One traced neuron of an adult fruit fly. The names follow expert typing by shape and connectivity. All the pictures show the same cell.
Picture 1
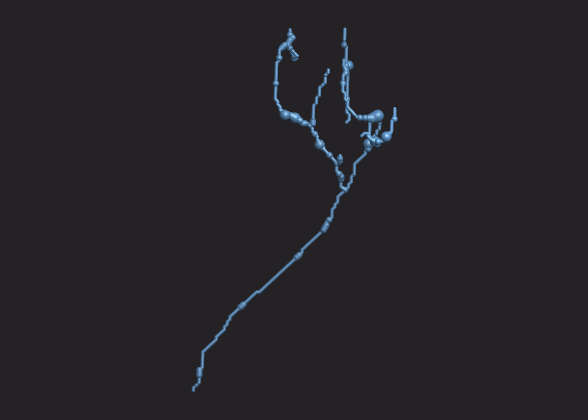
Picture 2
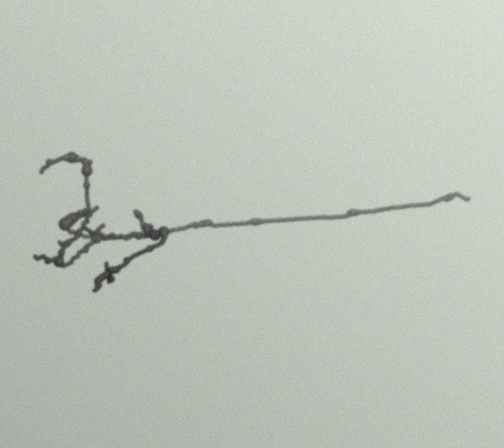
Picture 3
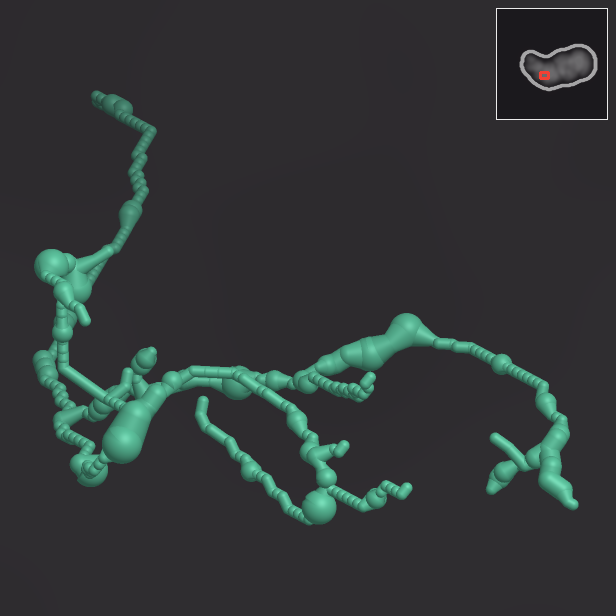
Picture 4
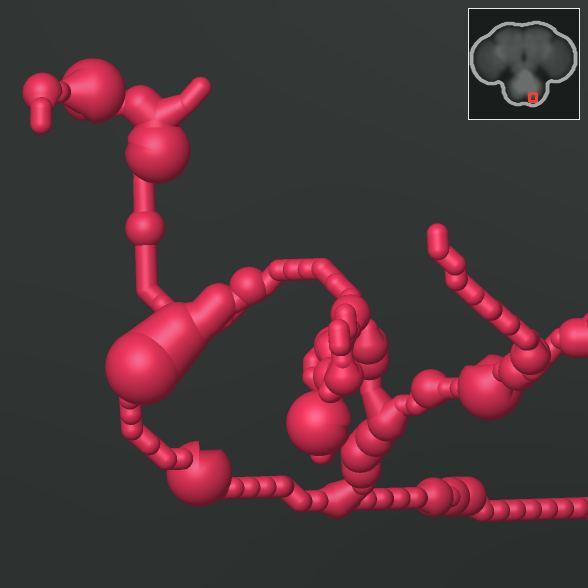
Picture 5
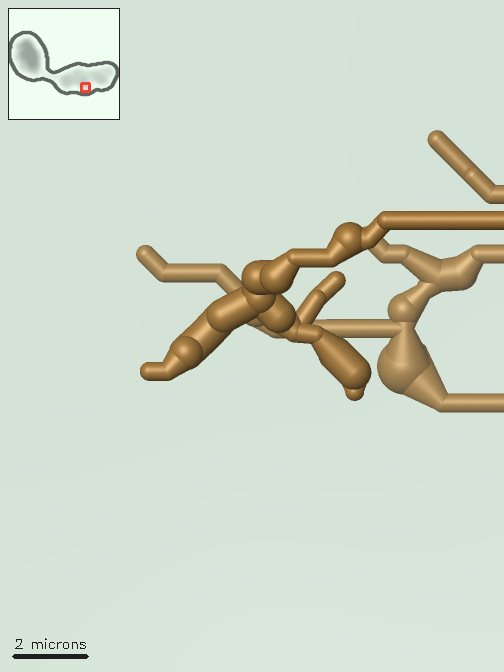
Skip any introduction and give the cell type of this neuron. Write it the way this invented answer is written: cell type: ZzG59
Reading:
cell type: SNta21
